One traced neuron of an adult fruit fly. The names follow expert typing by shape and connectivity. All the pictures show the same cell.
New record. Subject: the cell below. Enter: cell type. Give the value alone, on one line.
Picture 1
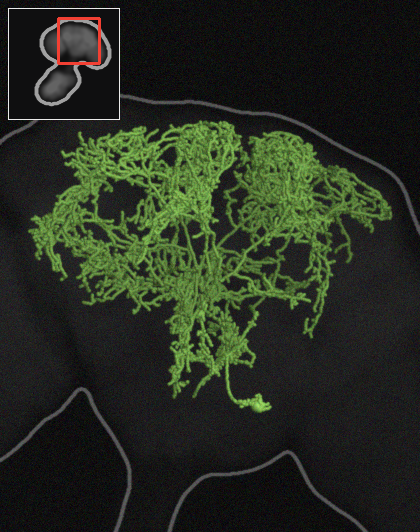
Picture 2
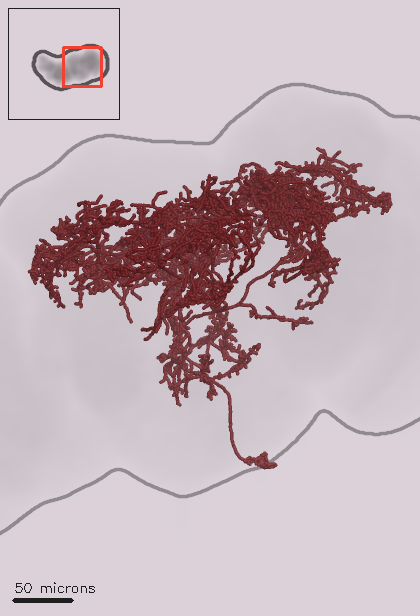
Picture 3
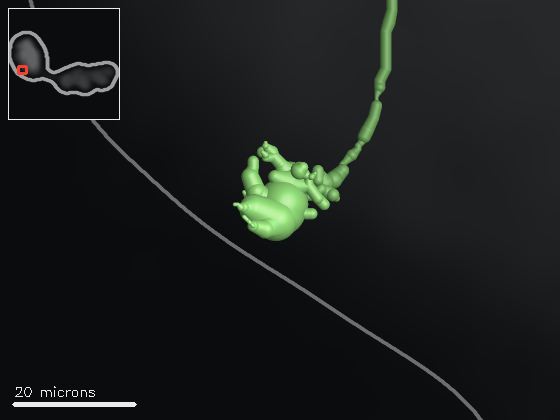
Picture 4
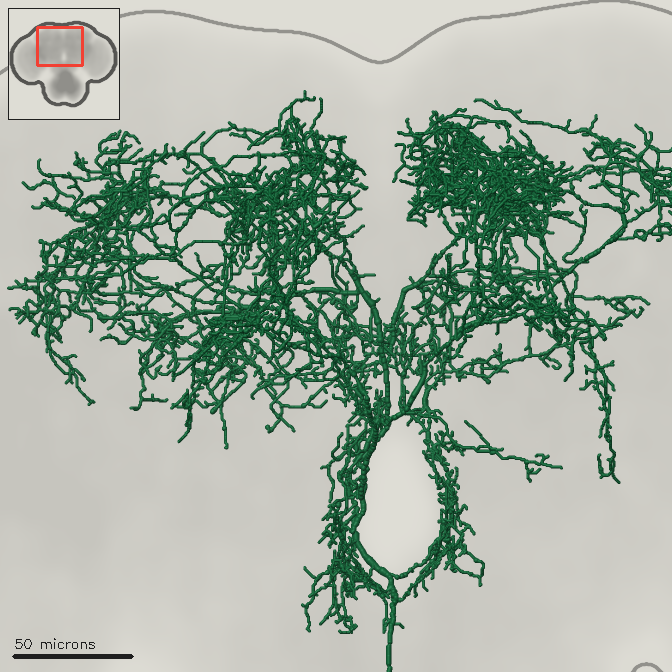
OA-VUMa6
